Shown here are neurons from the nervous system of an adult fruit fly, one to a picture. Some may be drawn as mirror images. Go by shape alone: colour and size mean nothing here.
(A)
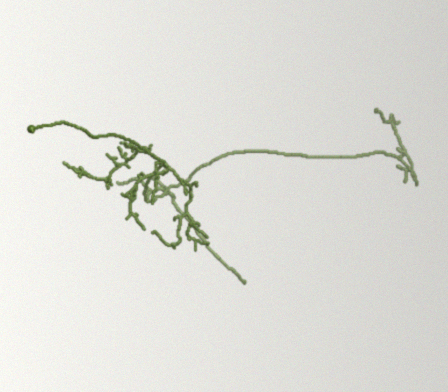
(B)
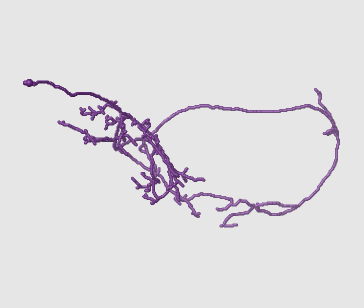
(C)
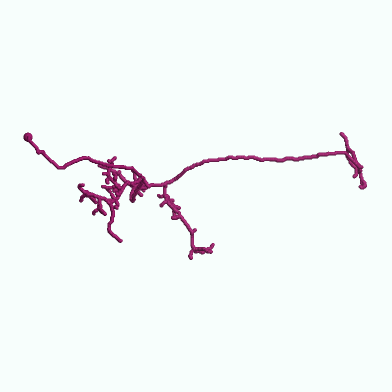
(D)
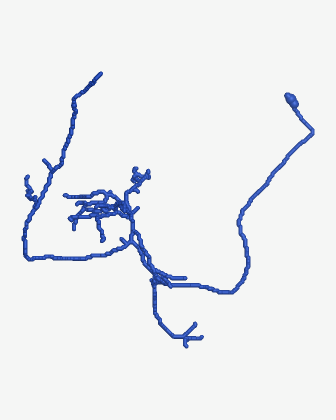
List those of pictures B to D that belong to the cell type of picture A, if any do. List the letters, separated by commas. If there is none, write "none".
B, C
